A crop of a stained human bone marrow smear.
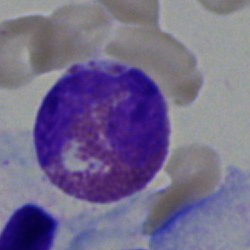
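Eosinophil, the middle cell. Its outline is round and smooth; the centre is paler and more reddish-purple than the darker edges. I notice a small pale unstained patch just below and left of centre. Pale red cells press against its top edge.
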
